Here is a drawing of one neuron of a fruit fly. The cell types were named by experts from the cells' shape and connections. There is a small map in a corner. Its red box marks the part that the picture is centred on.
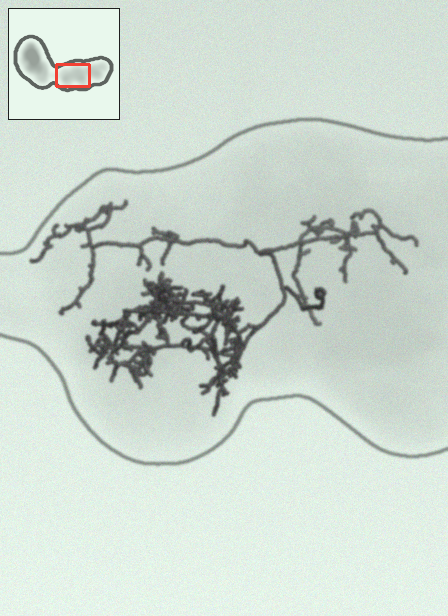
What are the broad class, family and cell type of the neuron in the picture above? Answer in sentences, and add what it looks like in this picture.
Its broad class is nerve-cord intrinsic neuron. The family is hemilineage 18B. Its cell type is IN18B014. The cell body is on the right of the picture. Dozens of branch ends can be seen.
